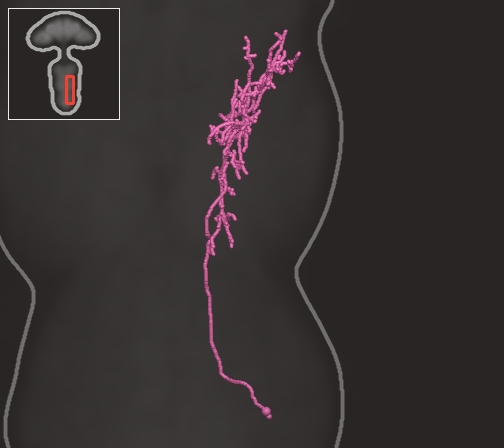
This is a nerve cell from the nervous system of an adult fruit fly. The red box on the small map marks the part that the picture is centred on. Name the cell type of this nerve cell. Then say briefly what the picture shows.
It is of cell type IN03B063. Its broad class is nerve-cord intrinsic neuron. It is in the nerve cord and does not reach the brain. Its cell body lies at the bottom of the picture.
